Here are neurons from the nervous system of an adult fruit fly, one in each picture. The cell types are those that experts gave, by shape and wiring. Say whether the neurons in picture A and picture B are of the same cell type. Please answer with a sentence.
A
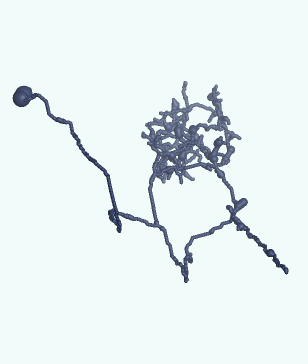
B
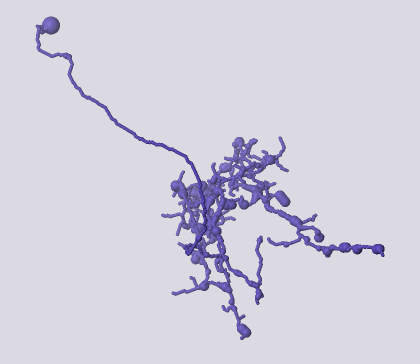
They are of the same cell type.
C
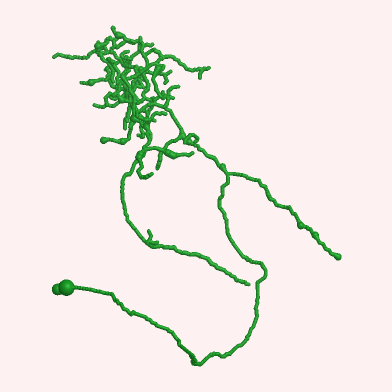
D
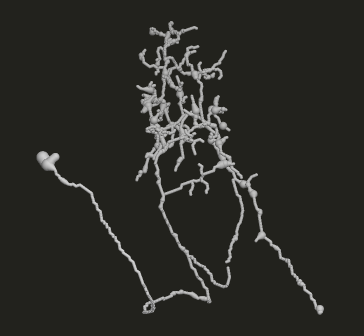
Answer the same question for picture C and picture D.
They are of different cell types.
